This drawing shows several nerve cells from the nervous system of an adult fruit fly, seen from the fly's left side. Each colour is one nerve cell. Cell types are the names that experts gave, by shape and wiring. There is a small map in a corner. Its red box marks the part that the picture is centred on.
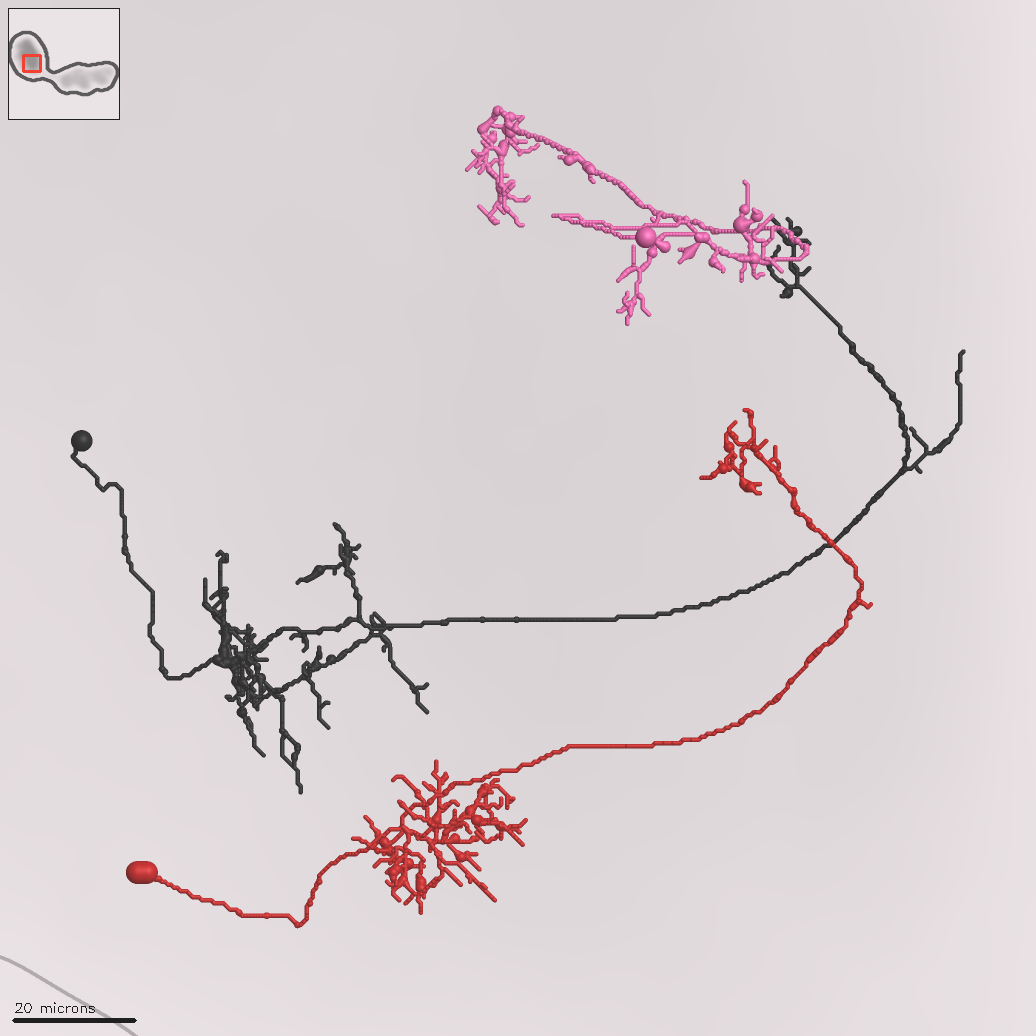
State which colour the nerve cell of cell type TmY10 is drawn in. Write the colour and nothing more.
black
